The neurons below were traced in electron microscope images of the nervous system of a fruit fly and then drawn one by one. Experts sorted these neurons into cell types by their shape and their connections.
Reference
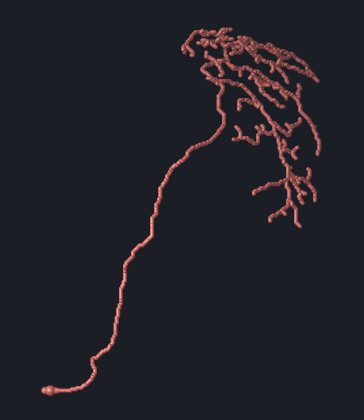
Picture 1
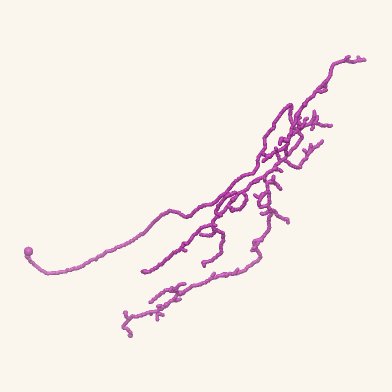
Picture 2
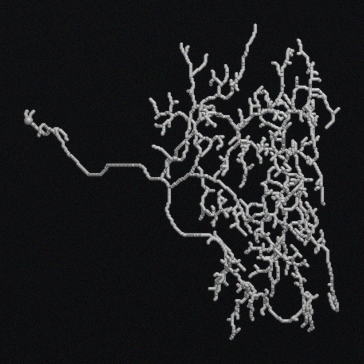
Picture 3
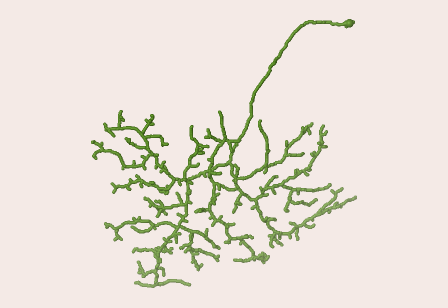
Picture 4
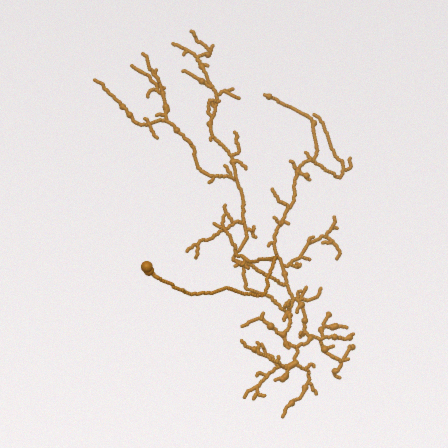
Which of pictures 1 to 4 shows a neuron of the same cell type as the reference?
Picture 1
